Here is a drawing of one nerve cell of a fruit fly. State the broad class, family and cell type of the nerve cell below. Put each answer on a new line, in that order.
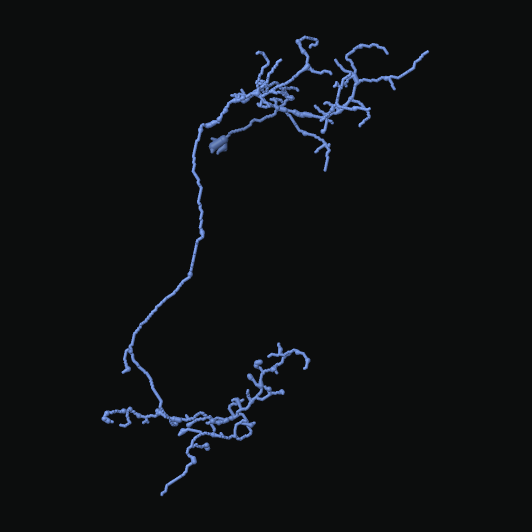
central-brain intrinsic neuron
hemilineage DM4_ventral
PS247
